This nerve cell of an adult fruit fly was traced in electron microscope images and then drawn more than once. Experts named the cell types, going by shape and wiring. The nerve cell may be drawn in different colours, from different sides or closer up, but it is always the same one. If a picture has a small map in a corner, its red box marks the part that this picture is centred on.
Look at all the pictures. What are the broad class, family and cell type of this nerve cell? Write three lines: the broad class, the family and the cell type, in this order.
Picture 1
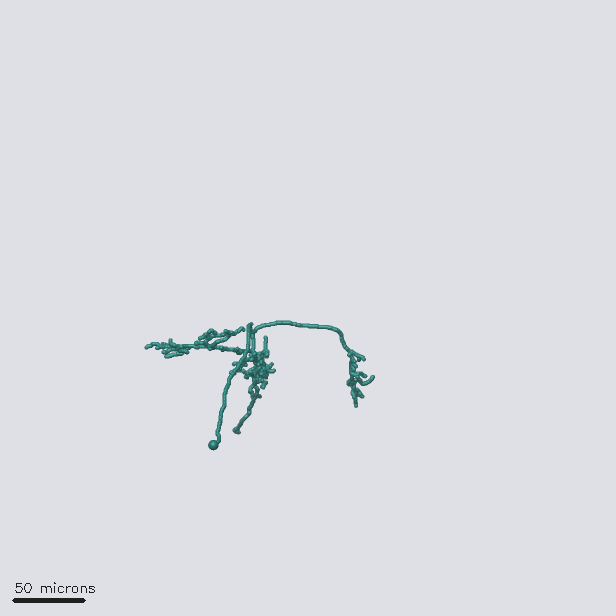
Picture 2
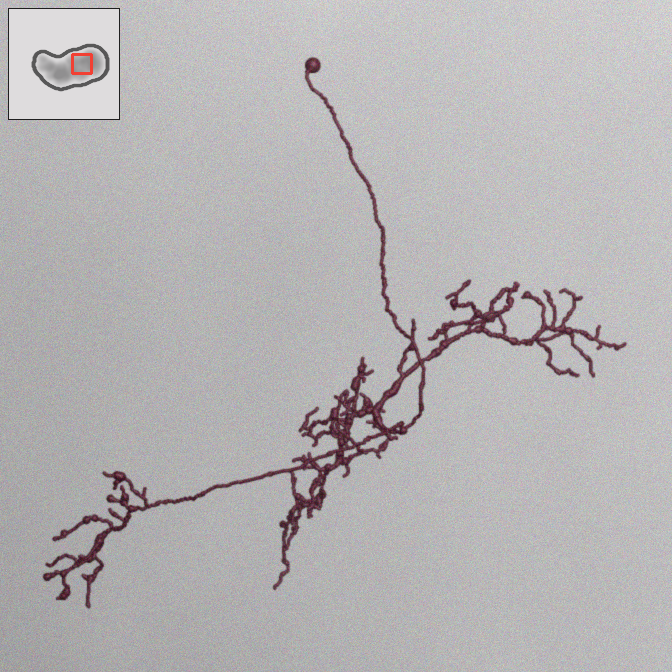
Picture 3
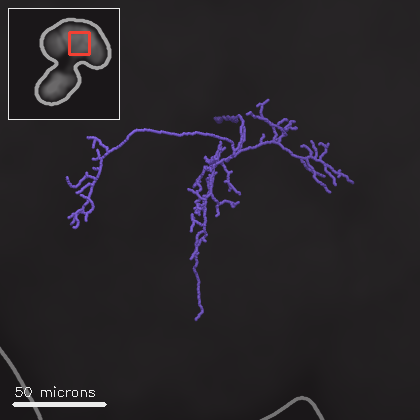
central-brain intrinsic neuron
hemilineage VLPp2
PS208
